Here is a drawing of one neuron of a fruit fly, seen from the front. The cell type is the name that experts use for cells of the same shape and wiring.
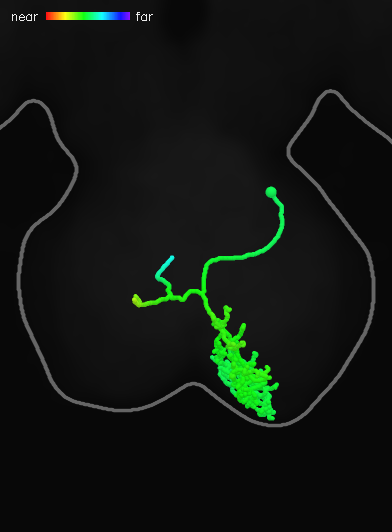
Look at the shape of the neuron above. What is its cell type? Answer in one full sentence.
The neuron is a member of cell type IN23B047.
